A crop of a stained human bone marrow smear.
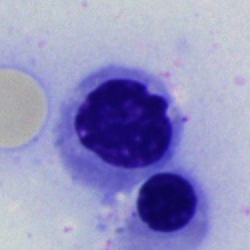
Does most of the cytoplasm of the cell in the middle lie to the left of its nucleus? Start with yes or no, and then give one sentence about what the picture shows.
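Yes. The nucleus fills most of the cell, and the rim of cytoplasm is widest on the lower left side.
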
